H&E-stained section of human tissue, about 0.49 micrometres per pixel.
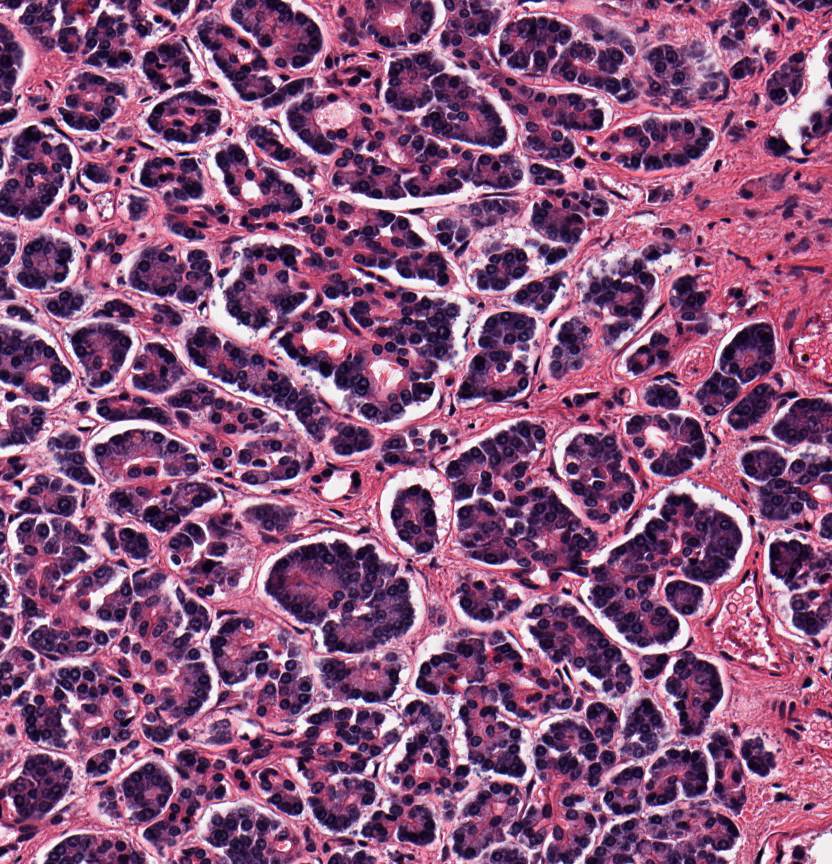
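Pancreas, haematoxylin and eosin section. Many nests form acinar groups, their cells radiating around a small central point. Nuclei are small, round, dark and fairly uniform across the field. Thin strands of pink fibrous stroma separate the nests and broaden toward the upper right. No fat cells are present.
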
